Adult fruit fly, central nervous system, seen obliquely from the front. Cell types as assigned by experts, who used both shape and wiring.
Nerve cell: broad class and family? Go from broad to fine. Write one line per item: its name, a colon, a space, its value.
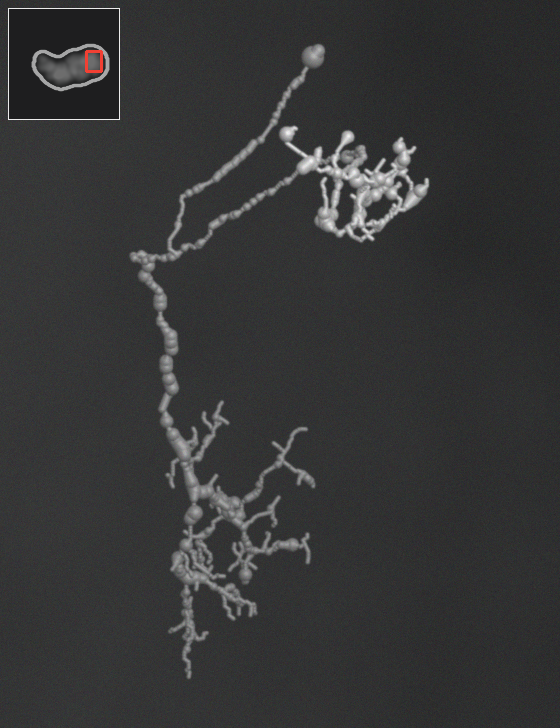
broad class: visual projection neuron
family: hemilineage VPNd2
